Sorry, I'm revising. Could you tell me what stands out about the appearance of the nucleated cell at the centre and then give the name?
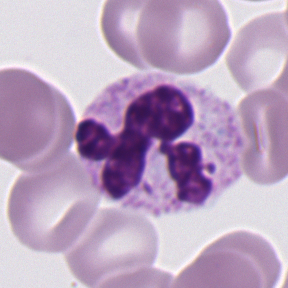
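At least three lobes make up the nucleus, whose chromatin is dark purple and coarsely clumped. The cytoplasm is plentiful and pale pinkish-lilac, with fine violet granules scattered throughout. The cell is a segmented neutrophil.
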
